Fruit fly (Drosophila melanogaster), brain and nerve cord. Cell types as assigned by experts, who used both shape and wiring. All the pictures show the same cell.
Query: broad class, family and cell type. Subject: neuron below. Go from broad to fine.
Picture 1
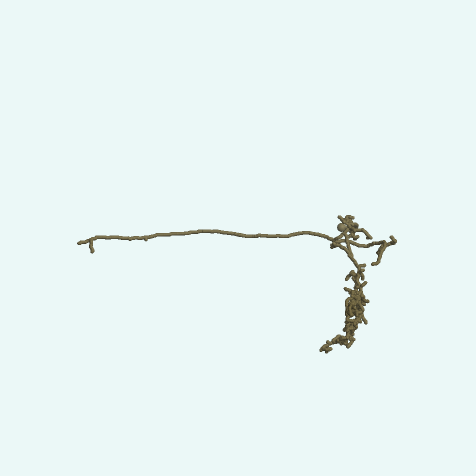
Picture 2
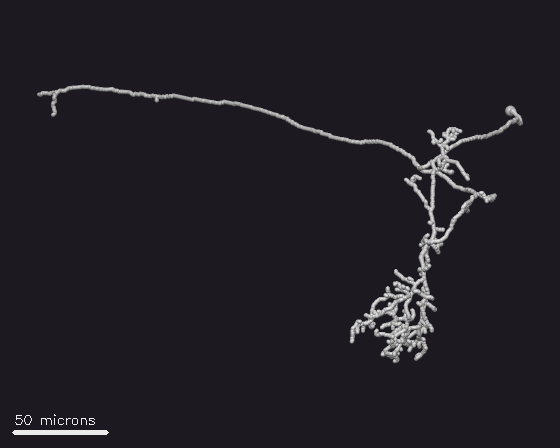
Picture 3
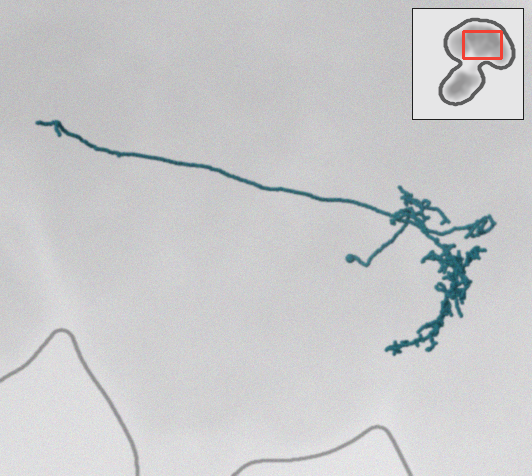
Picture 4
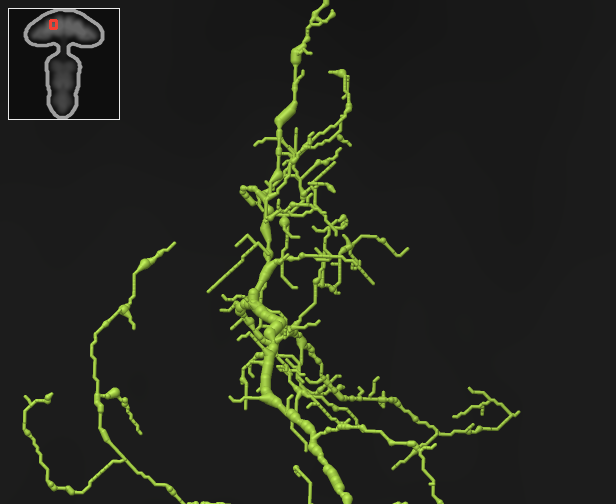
central-brain intrinsic neuron; hemilineage VLPl&p2_posterior; CB2472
